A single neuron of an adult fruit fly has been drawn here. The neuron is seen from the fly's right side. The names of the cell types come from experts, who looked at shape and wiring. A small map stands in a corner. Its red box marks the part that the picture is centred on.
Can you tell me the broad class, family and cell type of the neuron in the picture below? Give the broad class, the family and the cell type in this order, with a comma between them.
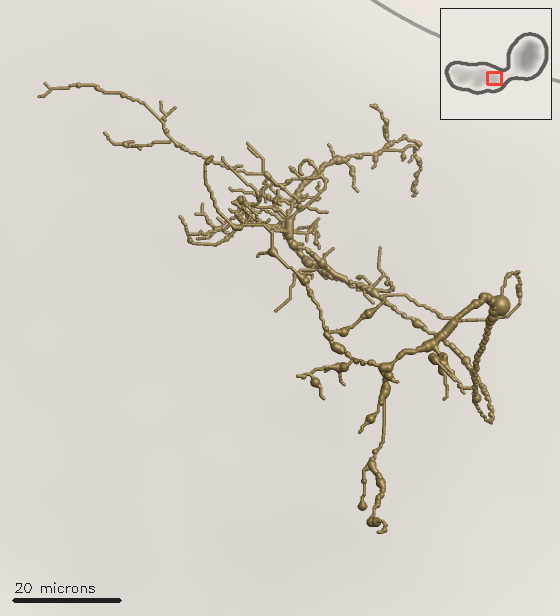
nerve-cord intrinsic neuron, hemilineage 01A, IN01A080_c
